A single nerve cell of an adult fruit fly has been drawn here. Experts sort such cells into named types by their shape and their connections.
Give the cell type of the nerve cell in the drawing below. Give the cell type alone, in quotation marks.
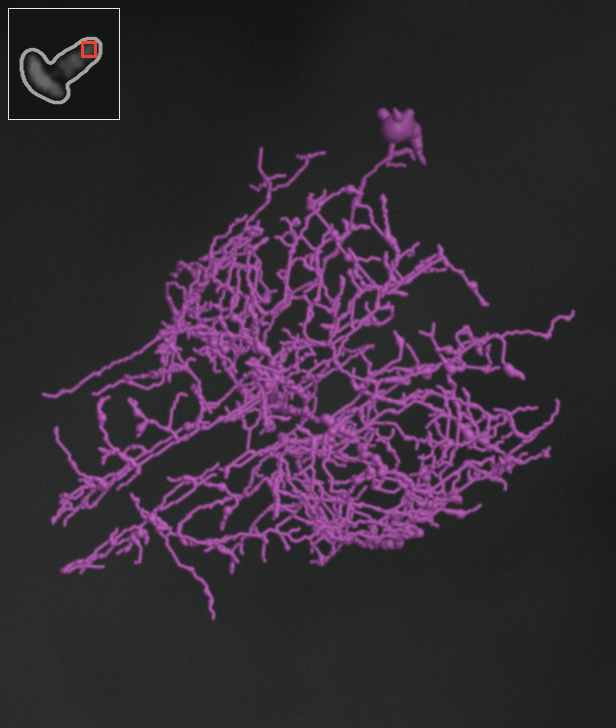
"IN00A017"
